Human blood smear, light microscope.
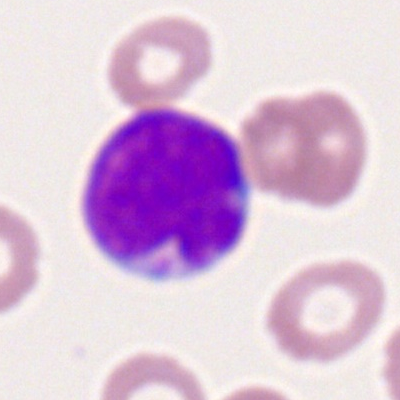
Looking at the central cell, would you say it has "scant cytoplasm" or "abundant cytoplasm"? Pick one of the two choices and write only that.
Scant cytoplasm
